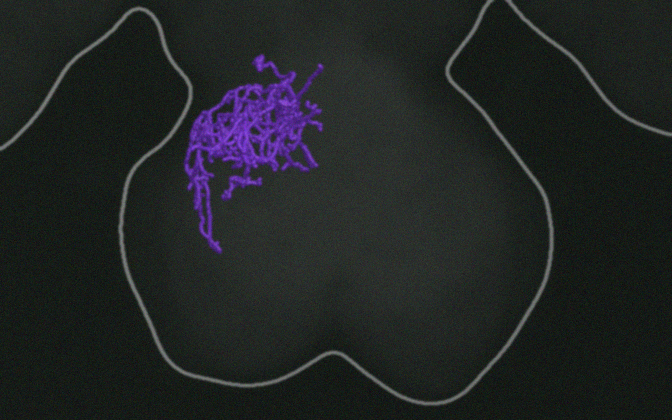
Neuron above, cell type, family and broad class: IN17B017; hemilineage 17B; nerve-cord intrinsic neuron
